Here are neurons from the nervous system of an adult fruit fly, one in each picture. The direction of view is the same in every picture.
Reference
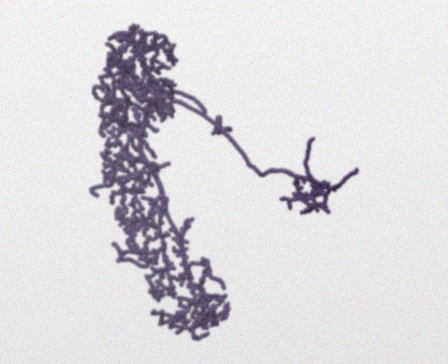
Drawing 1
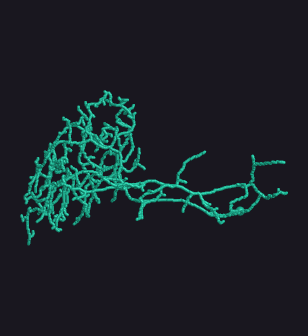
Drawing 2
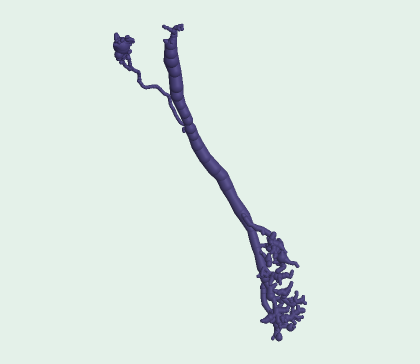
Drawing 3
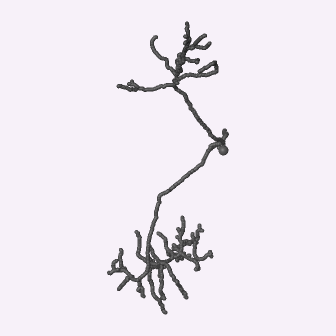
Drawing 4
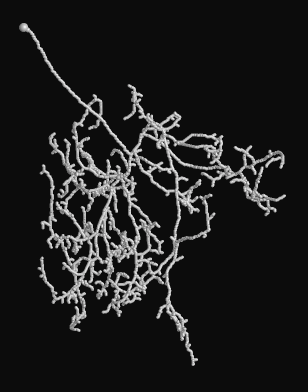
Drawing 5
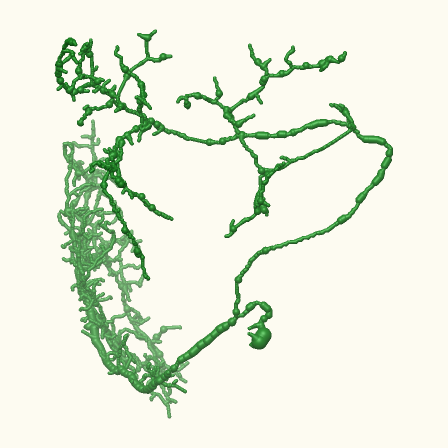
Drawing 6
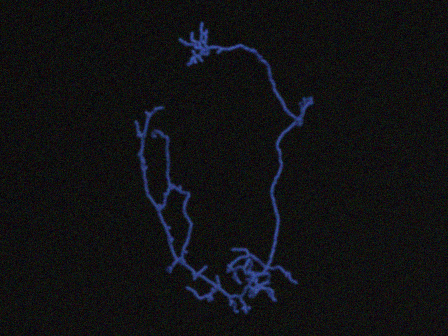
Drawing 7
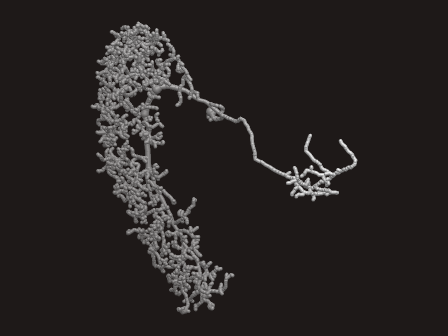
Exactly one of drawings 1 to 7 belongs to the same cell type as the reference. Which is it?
Drawing 7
